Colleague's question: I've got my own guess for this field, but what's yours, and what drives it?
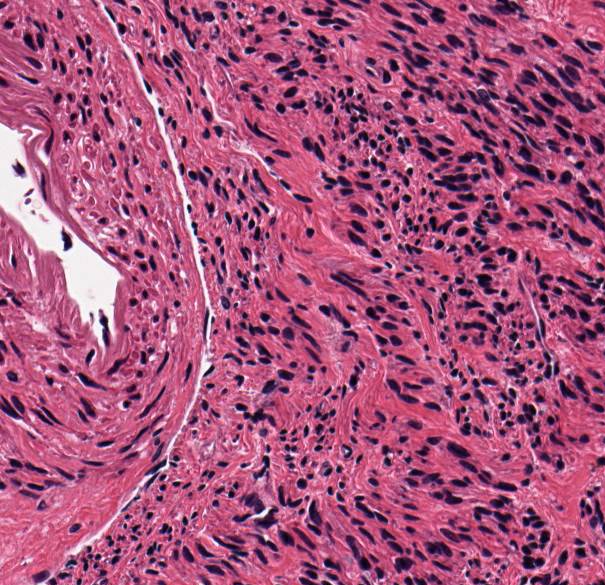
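Tissue: smooth muscle. Architecture: densely packed spindle cells in short interlacing fascicles fill the centre to the right edge. Nuclei: dark, elongated to oval, some plump. Background: pink, fibrillary, eosinophilic material between the nuclei. Glands: none, and no epithelium.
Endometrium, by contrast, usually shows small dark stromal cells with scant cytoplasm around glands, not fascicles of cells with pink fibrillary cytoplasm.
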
